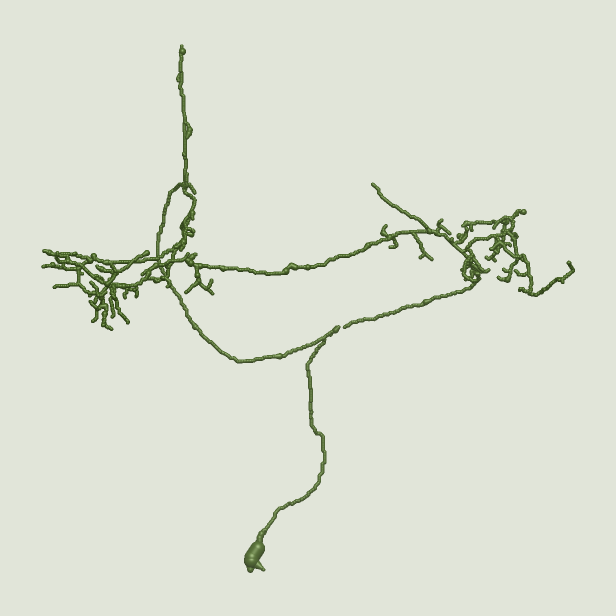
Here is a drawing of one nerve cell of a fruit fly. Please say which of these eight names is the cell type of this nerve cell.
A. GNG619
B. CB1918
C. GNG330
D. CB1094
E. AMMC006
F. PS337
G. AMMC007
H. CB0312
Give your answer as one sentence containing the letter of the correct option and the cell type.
The cell identity of the nerve cell is AMMC006, given in option E.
